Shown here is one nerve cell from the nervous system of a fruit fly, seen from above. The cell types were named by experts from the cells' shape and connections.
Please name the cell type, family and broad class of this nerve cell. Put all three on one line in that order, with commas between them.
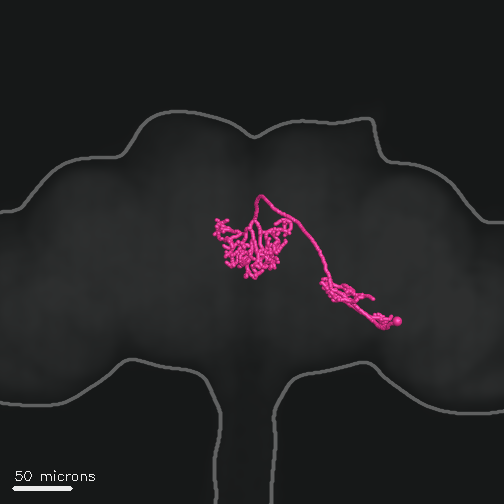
FB2E, hemilineage DL1_dorsal, central-brain intrinsic neuron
